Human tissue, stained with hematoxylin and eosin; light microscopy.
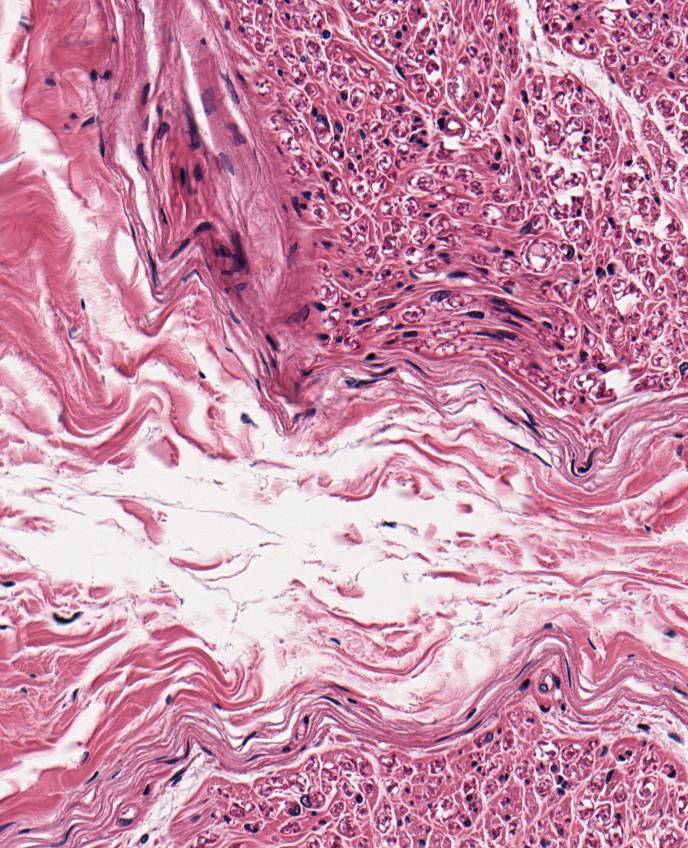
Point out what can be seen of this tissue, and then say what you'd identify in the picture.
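Two compact regions of tightly packed small round profiles, upper right and lower right. Band of wavy fibrous tissue crosses the middle, separating them. Edges of compact regions lined by thin wavy fibres, elongated dark nuclei parallel to edge. Middle: pale, loosely spaced wisps of fibre, wide empty gaps. No fat cells. Tissue: tibial nerve.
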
